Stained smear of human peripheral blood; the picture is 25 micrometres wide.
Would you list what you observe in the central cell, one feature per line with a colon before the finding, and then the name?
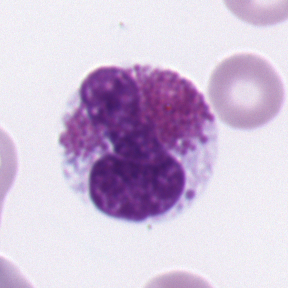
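Lobes: two, and see how the lower one is larger than the upper.
Bridge: a broad band of nuclear material joins them.
Granules: coarse and round, filling the cytoplasm.
Size: roughly 14 micrometres across.
Answer: eosinophil.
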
